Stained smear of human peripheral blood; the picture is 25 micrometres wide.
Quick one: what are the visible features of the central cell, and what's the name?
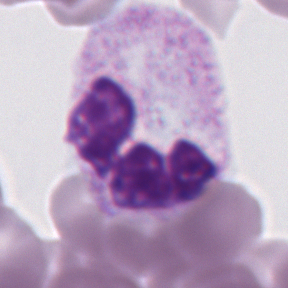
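Three nuclear lobes joined in a curved row along the lower and left cell edge; upper part of the cell free of nucleus. Cytoplasm abundant, pale pinkish-lilac, with fine pink-violet granules scattered evenly throughout. Result: segmented neutrophil.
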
